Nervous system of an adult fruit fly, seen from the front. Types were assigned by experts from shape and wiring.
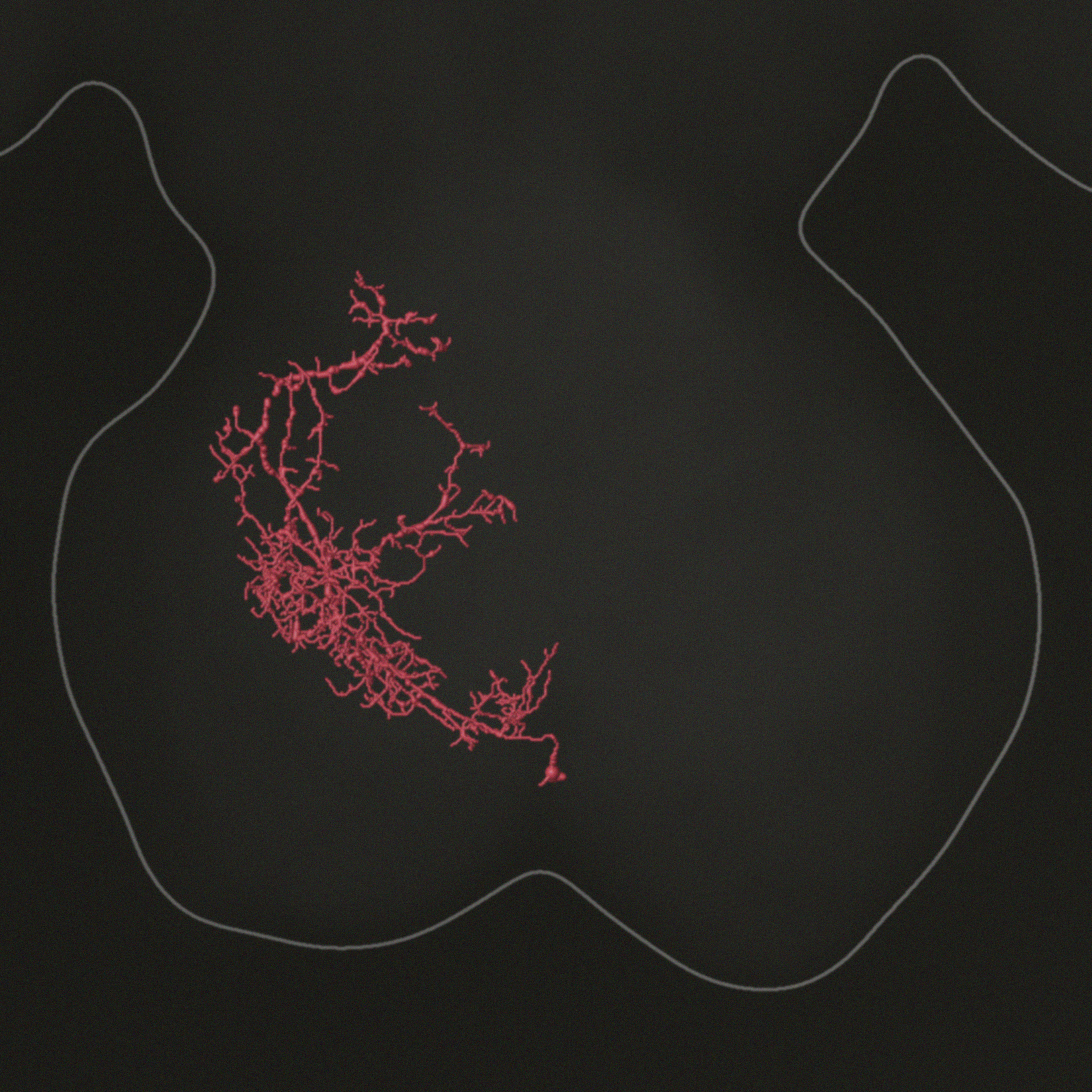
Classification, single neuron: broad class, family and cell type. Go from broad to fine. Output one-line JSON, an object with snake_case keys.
{"broad_class": "nerve-cord intrinsic neuron", "family": "hemilineage 13B", "cell_type": "IN13B020"}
